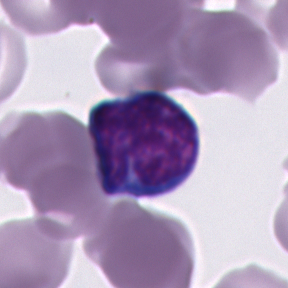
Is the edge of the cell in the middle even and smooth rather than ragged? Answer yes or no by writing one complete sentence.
Yes, the border of this cell is smooth and even.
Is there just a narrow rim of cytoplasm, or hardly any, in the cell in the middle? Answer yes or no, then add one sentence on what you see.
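Yes. The nucleus fills almost the whole cell, leaving only a very thin rim of cytoplasm.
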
